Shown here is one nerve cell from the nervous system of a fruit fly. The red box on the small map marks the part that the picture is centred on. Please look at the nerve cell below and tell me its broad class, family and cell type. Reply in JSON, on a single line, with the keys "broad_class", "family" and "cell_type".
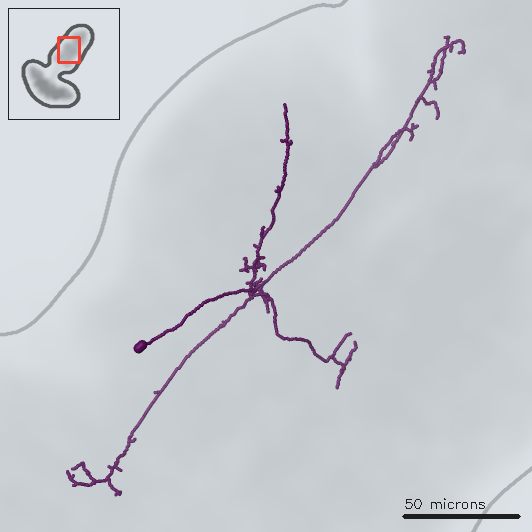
{"broad_class": "nerve-cord intrinsic neuron", "family": "hemilineage 10B", "cell_type": "IN10B057"}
